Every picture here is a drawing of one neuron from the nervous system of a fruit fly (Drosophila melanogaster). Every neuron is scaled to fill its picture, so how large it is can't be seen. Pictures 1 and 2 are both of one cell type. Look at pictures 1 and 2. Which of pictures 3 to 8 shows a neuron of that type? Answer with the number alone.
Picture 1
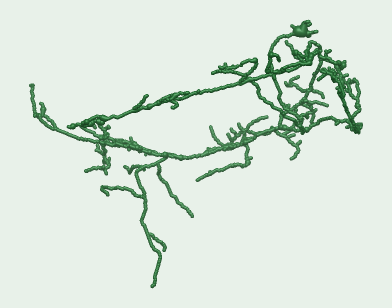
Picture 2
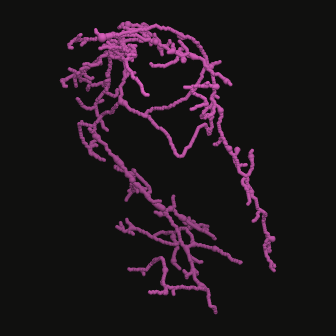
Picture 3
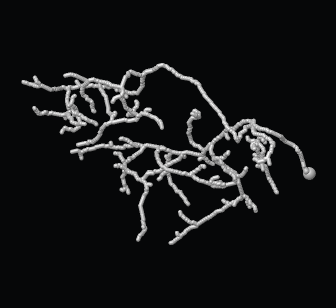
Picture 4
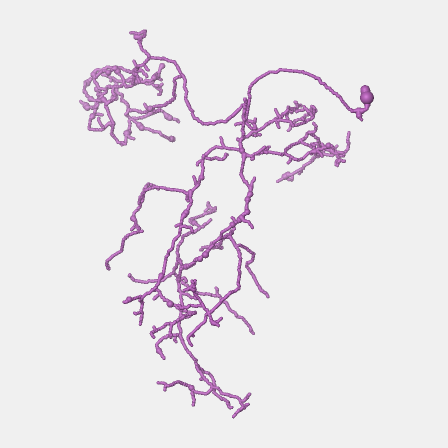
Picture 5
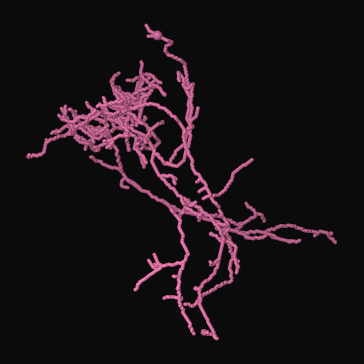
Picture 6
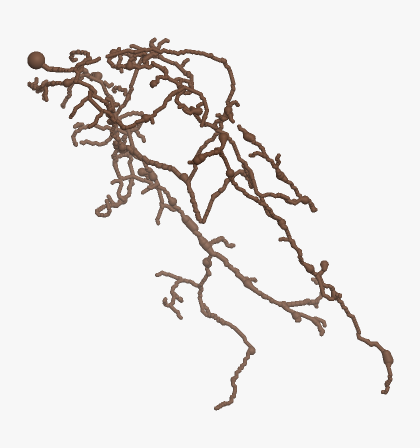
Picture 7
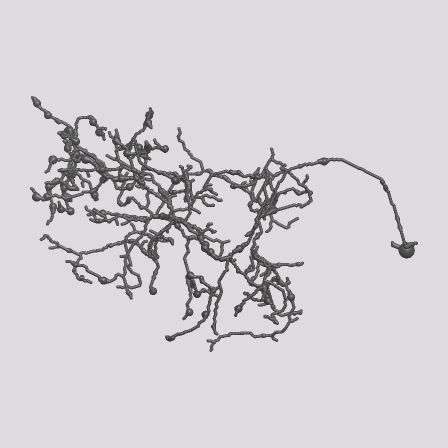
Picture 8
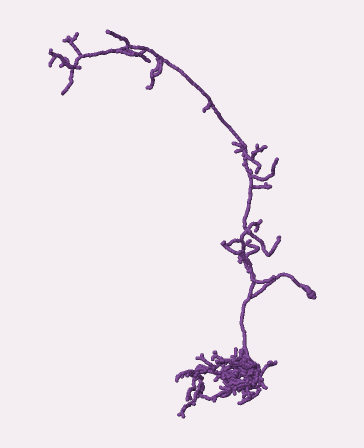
6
